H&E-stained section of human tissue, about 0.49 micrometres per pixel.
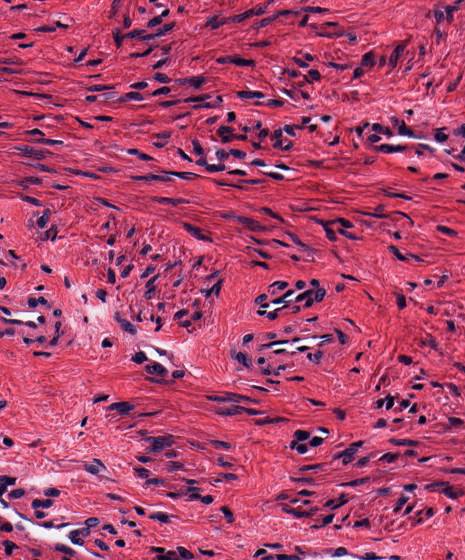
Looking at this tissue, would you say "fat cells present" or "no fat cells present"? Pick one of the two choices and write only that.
No fat cells present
